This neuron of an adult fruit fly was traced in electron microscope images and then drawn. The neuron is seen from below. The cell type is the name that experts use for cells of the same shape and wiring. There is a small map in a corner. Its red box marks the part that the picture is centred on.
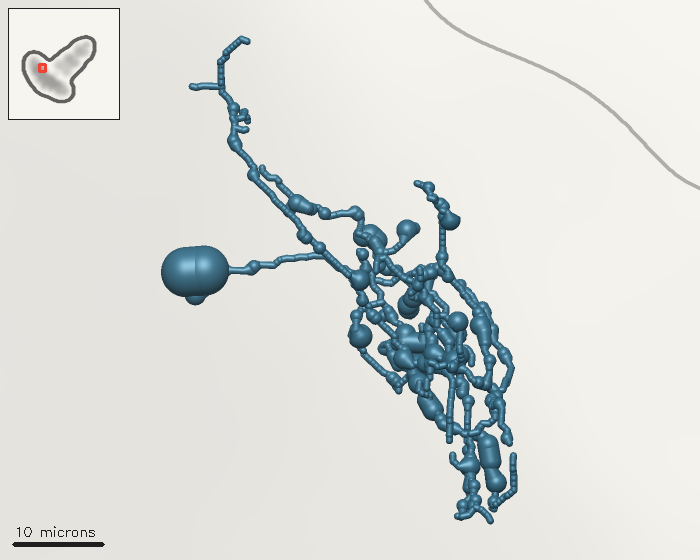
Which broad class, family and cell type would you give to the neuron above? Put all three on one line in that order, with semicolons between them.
central-brain intrinsic neuron; hemilineage SLPpm2; CB1617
